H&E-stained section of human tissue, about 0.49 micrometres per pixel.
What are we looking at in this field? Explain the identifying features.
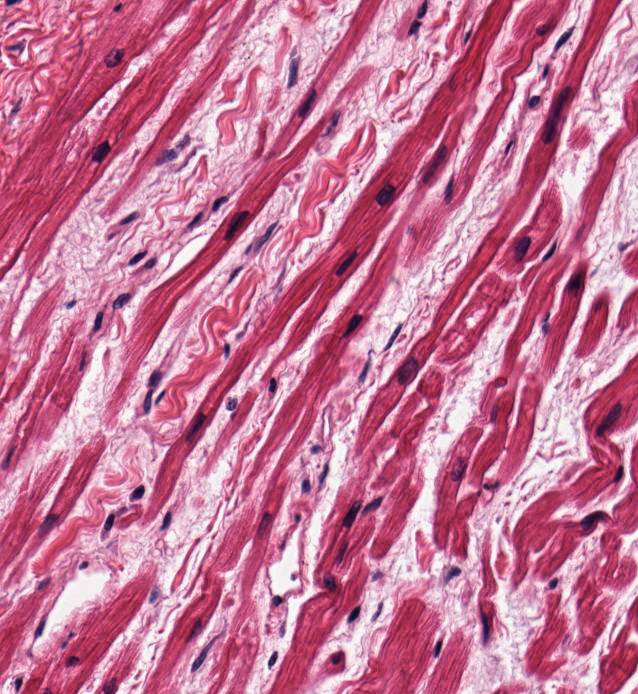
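Myocardium is the tissue, taken point by point. Cytoplasm first: the muscle fibres are deeply eosinophilic, dark pink. Nuclei next: oval, lying centrally within the fibres.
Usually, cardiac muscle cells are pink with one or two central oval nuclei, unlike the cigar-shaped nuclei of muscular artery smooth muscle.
Last, a pale, loose, wispy stroma with open spaces lies between fibres.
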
